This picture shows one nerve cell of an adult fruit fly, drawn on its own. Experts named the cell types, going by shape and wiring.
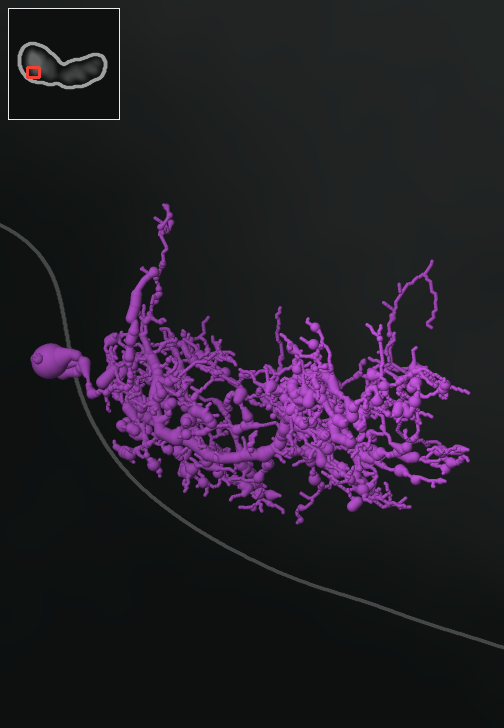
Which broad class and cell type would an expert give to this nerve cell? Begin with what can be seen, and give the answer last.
As drawn here it is wider than it is tall. Its broad class is central-brain intrinsic neuron. The cell type is GNG334.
